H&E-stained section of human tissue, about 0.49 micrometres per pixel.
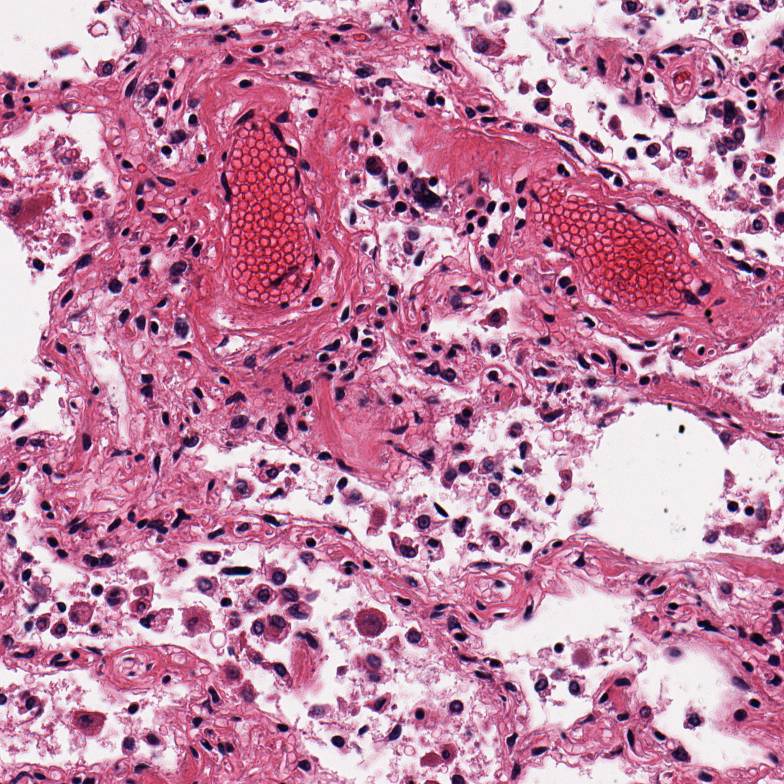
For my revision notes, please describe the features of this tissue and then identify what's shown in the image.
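Two vessels in the upper half are distended, packed so tightly with red blood cells that these take on polygonal outlines. The open spaces, especially below, hold loose rounded cells with abundant pink cytoplasm and single round nuclei, consistent with macrophages. This tissue is lung.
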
